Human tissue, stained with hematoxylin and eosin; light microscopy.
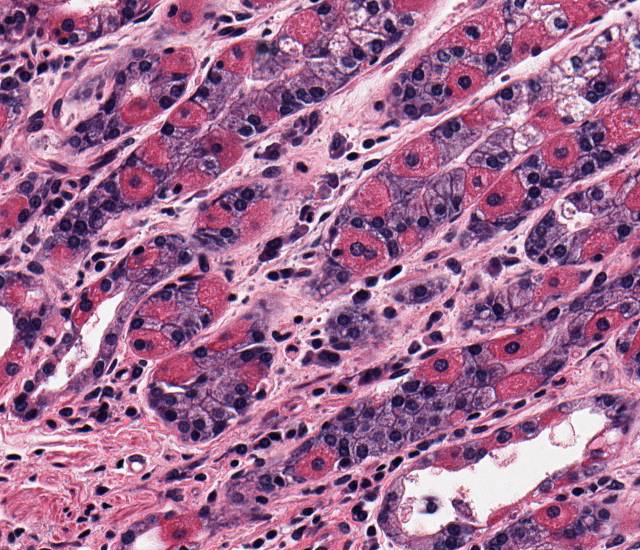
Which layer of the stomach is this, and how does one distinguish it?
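Fundic glands fill this field. Large parietal cells with bright pink cytoplasm are scattered along the glands throughout, and smaller cells with purplish, granular cytoplasm fill the glands between them.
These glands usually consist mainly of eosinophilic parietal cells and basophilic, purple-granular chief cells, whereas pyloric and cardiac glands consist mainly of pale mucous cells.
Open white lumina are few, the largest lying near the lower right. A few pale, vacuolated cells lie near the upper right corner.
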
